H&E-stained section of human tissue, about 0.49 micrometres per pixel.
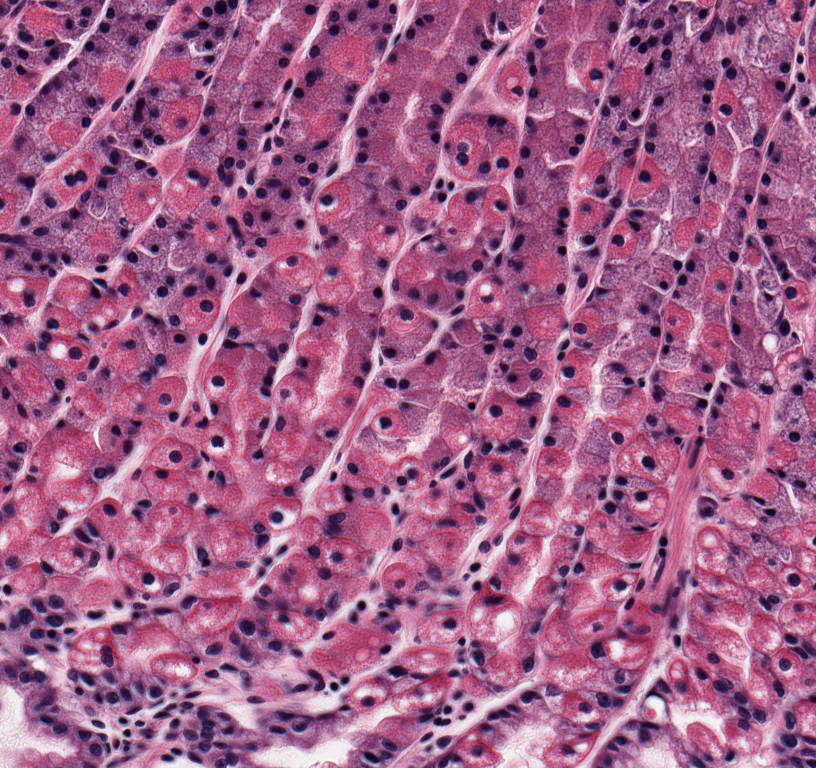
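Stomach, H&E. Large rounded parietal cells, with bright pink cytoplasm and a central round nucleus, are numerous throughout the glands. Between them sit smaller cells with purple granular cytoplasm, densest in the upper part of the field. The gland lumens are narrow, and I can hardly make out most of them. Along the bottom edge, especially at lower left, small dark nuclei crowd more and white spaces appear.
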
